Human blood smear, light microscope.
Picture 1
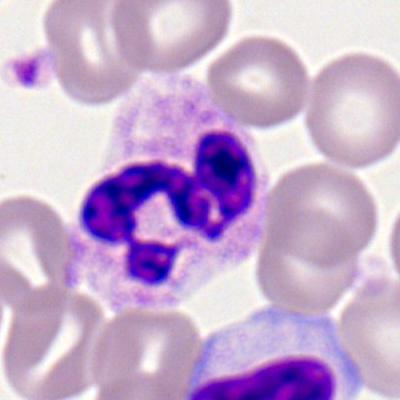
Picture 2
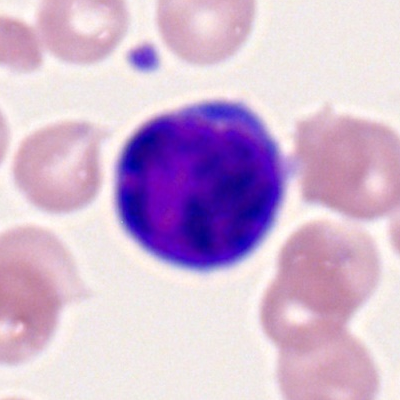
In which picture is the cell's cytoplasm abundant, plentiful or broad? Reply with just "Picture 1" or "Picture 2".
Picture 1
